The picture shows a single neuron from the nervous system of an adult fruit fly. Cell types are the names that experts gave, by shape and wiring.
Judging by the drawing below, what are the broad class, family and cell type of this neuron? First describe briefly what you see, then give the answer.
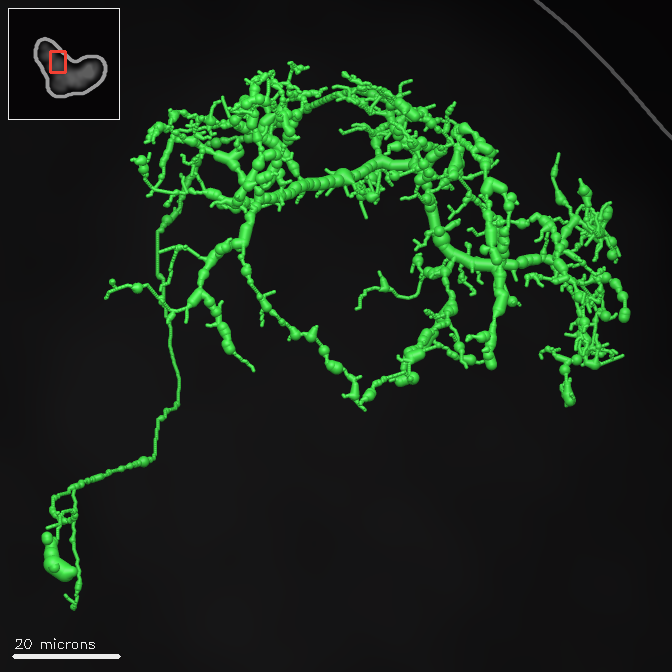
The cell body is at the lower left of the picture. From left to right in the picture it spans about 110 microns. The picture shows more than a hundred branch ends. This is a nerve-cord intrinsic neuron. The family is hemilineage 06B. The cell type is IN06B029.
